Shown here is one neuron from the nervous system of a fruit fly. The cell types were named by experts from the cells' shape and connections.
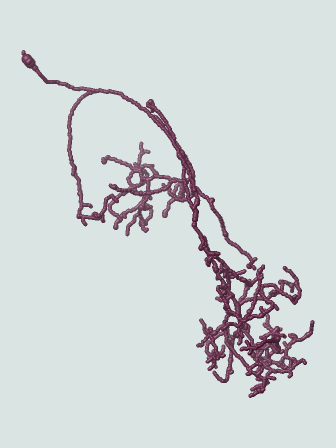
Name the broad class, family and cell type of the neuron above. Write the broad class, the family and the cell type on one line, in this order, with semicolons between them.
central-brain intrinsic neuron; hemilineage LHd1; LHAD3f1_b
